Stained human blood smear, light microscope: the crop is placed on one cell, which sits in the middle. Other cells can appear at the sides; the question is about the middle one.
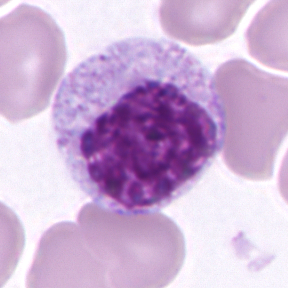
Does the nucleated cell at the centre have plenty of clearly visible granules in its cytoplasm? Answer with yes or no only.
Yes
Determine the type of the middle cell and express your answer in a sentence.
The cell in the exact centre of the crop is a myelocyte.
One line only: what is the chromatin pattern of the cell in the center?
This nucleus has coarsely clumped chromatin.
